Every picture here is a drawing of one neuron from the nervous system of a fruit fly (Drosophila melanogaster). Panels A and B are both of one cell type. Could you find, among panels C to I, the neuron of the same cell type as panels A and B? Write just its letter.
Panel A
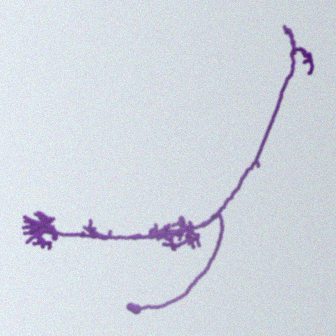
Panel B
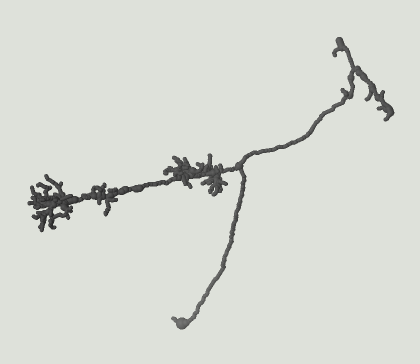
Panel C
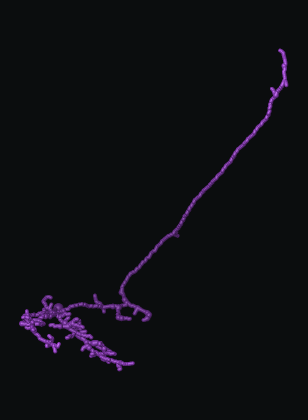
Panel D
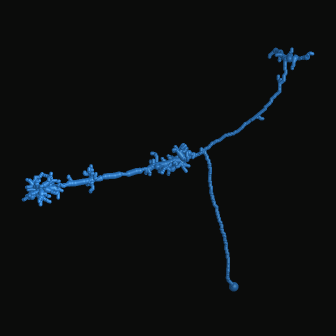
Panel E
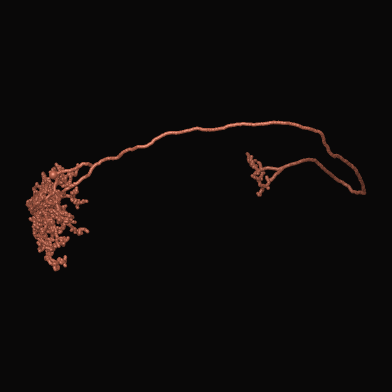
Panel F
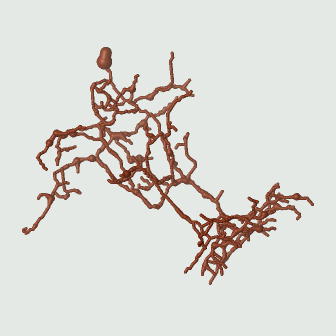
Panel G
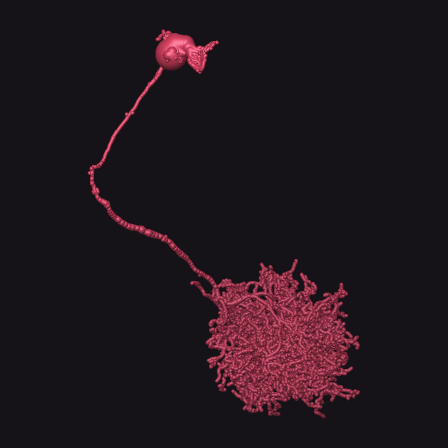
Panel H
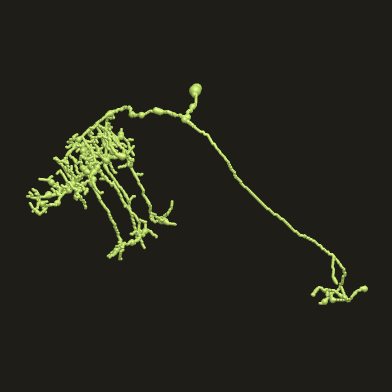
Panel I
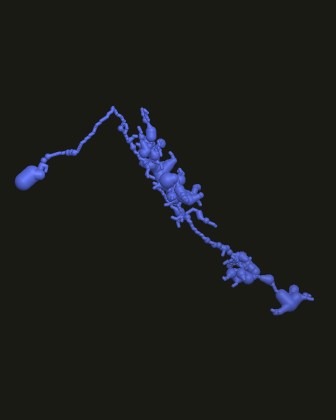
D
